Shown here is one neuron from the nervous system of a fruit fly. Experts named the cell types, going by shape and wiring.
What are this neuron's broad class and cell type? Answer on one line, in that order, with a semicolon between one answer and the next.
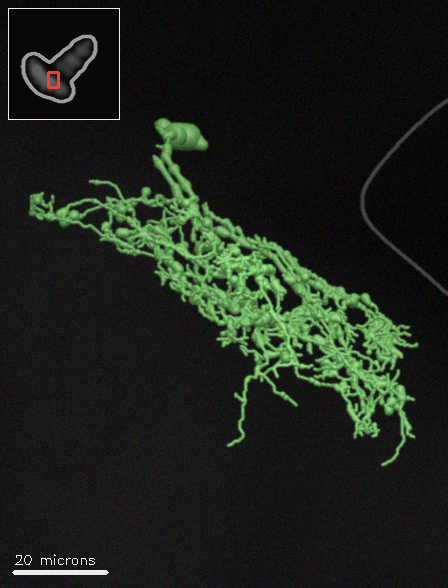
central-brain intrinsic neuron; PLP252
